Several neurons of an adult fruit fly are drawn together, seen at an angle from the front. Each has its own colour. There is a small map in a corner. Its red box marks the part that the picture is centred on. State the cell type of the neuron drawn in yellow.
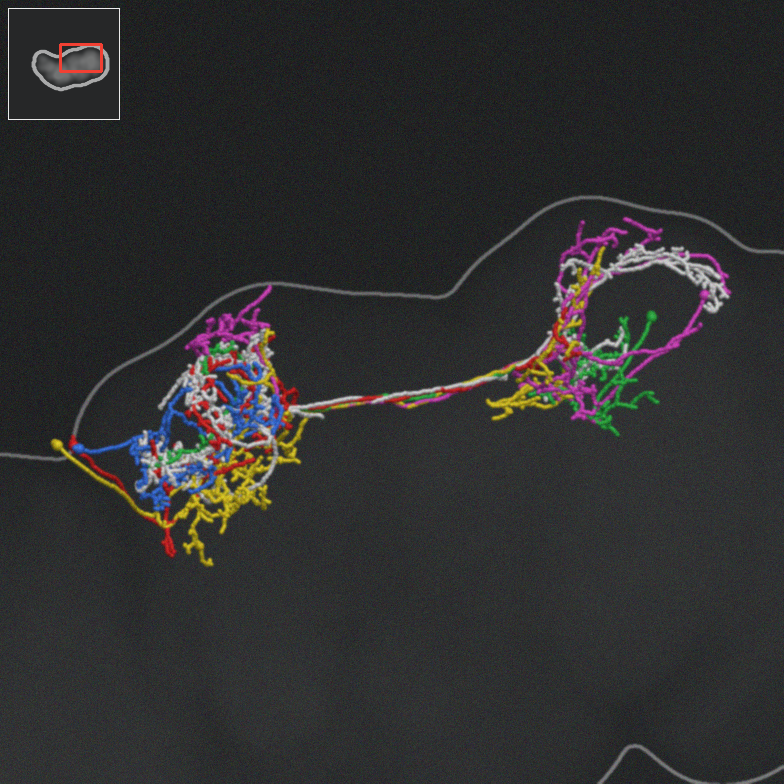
PLP154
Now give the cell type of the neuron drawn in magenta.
CL255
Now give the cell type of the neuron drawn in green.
PLP155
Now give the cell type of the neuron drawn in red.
CL254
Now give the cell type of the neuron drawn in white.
CL317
